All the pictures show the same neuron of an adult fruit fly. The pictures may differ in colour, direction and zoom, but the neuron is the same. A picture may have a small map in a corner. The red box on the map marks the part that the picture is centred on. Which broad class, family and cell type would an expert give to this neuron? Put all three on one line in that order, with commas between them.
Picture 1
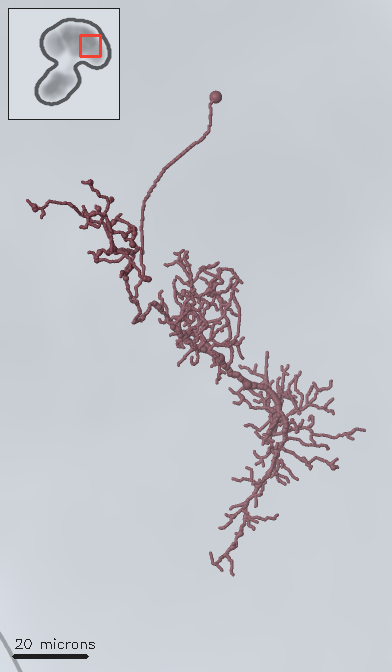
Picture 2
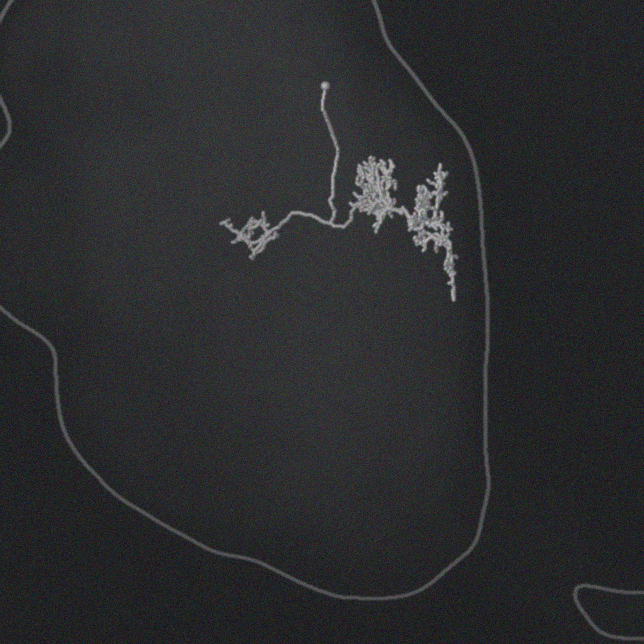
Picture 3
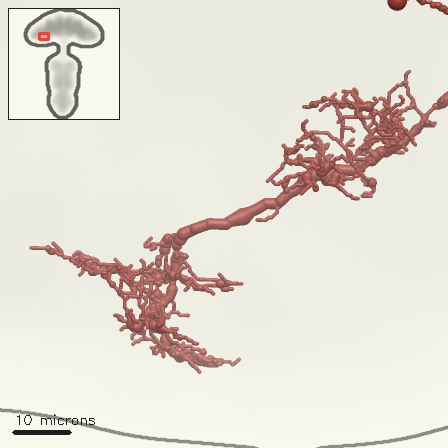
visual projection neuron, hemilineage VPNd1, LPLC2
